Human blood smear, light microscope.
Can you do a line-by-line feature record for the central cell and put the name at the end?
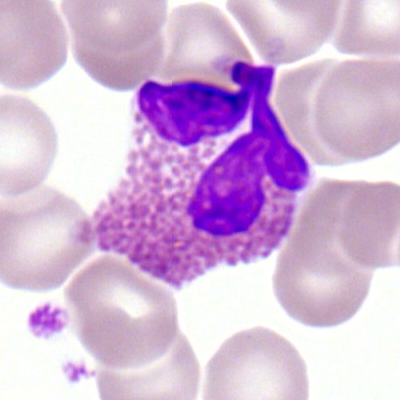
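Nucleus: two large lobes joined by a narrow band of nuclear material
Chromatin: dense, staining dark purple
Cytoplasm: packed with coarse, round, pink granules
Lobe outline: clearly visible between the granules
Name: eosinophil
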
